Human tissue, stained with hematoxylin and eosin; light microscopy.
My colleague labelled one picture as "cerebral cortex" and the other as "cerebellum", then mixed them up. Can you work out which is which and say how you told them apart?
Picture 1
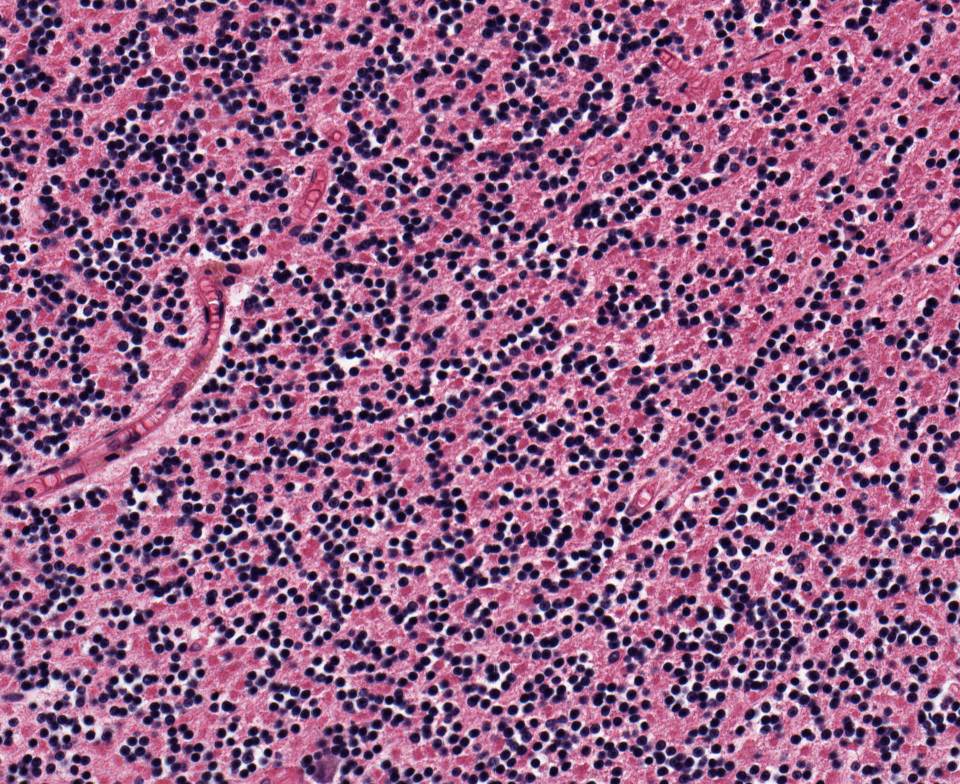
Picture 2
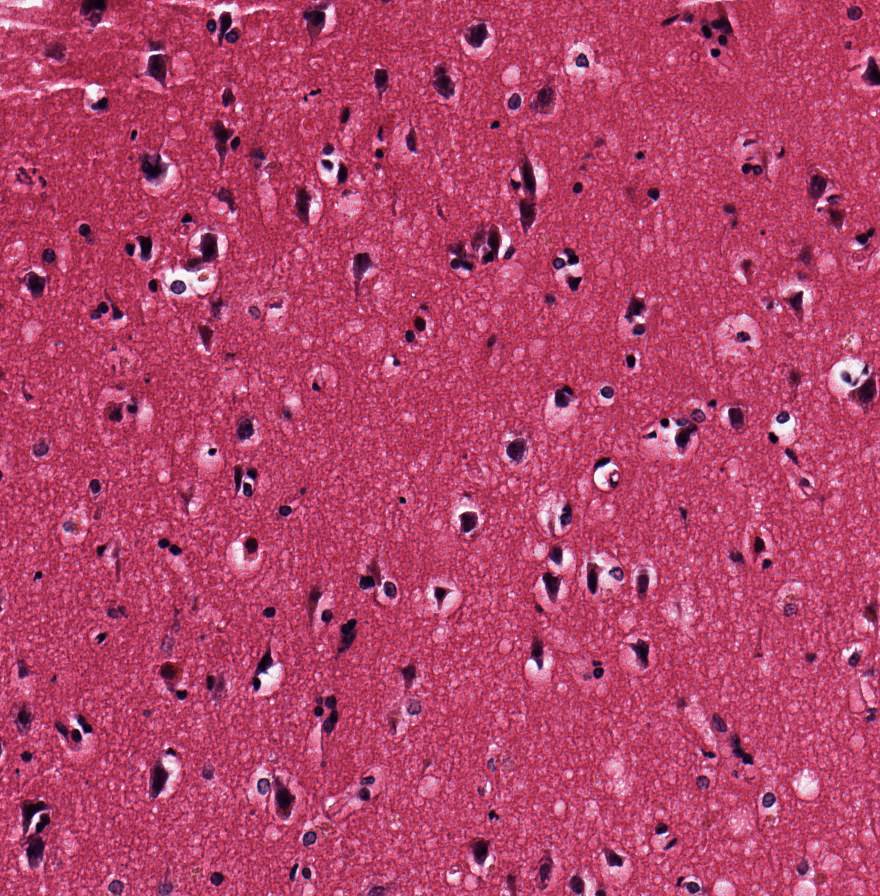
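So: picture 1 is the cerebellum, and picture 2 is the cerebral cortex. In the first, most of what I see are small, round nuclei stained dark purple, with almost no cytoplasm around them, and irregular pink patches without nuclei scattered between their clusters. A curved vessel also runs from the centre-left down to the lower-left edge. The second looks quite different: a uniform pink, finely granular fibrillary background across the whole field, with no epithelium, glands or other organised units, and no fat cells anywhere. Many of its neuron cell bodies are dark, shrunken and angular, their nuclei hard to separate from the cytoplasm, while small round dark nuclei with no visible cytoplasm are scattered among these larger cells.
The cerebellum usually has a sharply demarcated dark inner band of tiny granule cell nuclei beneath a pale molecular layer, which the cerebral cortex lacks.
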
